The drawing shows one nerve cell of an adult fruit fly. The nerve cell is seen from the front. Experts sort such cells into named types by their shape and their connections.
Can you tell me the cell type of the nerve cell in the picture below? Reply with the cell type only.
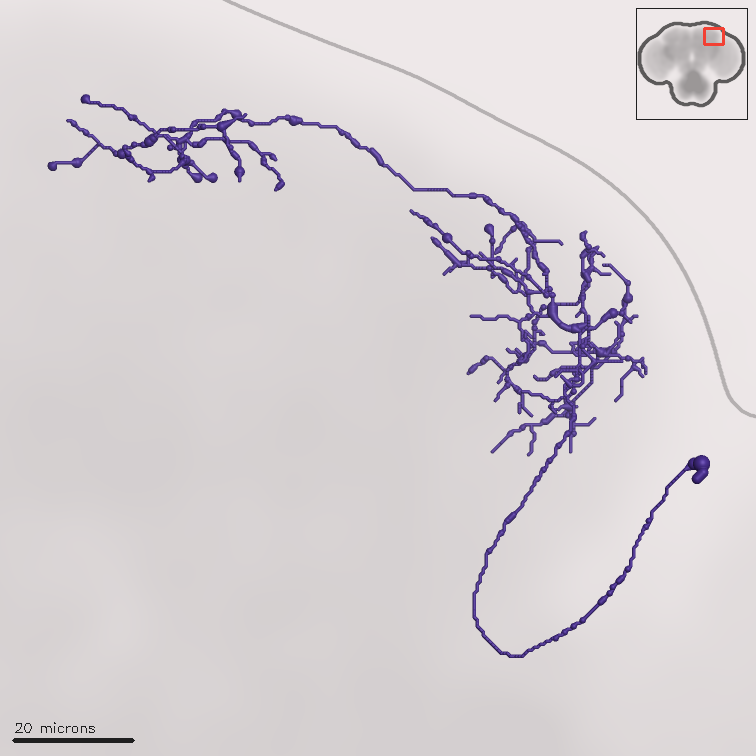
CB4100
